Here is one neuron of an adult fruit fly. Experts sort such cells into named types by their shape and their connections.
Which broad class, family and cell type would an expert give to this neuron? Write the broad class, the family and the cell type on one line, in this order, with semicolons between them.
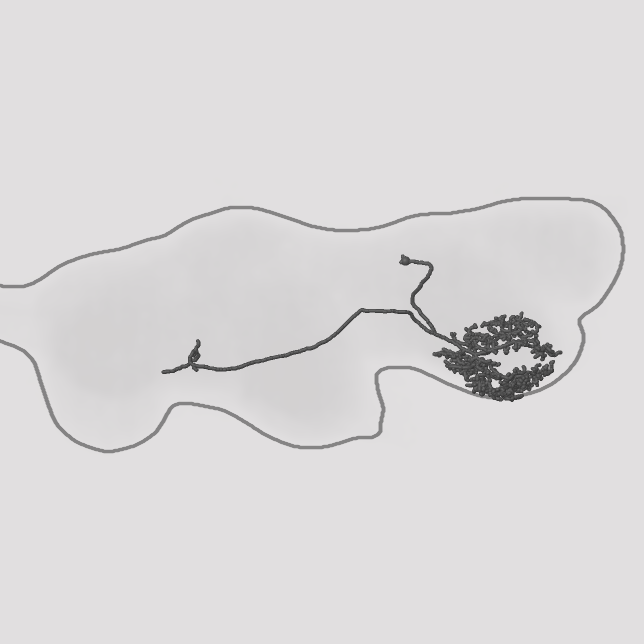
nerve-cord intrinsic neuron; hemilineage 23B; IN23B020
